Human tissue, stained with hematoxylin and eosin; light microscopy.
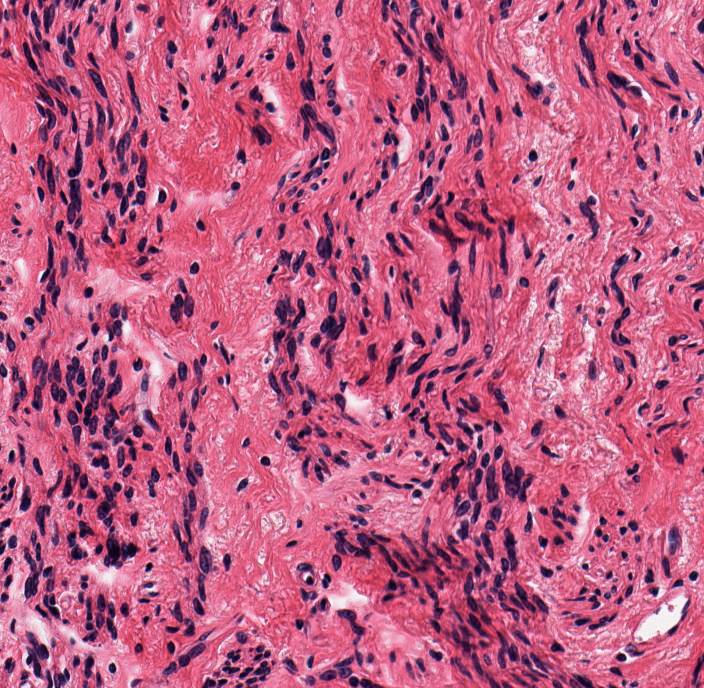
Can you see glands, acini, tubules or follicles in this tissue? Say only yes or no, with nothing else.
No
